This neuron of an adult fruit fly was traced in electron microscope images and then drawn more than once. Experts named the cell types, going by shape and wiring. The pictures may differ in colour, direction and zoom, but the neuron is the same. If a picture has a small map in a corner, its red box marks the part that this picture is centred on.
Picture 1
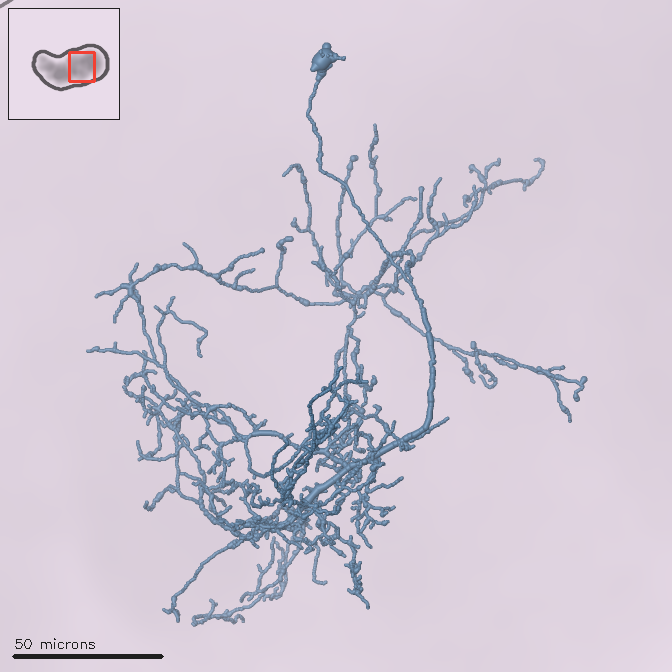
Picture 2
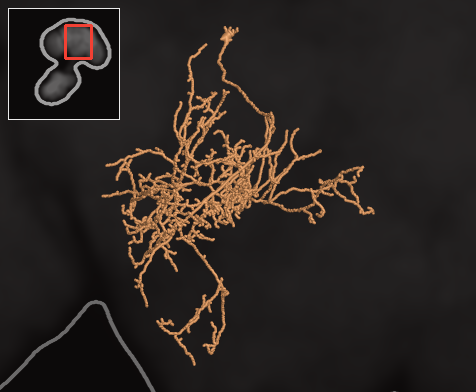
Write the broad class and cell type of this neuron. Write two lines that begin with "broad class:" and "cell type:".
broad class: central-brain intrinsic neuron
cell type: VES056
